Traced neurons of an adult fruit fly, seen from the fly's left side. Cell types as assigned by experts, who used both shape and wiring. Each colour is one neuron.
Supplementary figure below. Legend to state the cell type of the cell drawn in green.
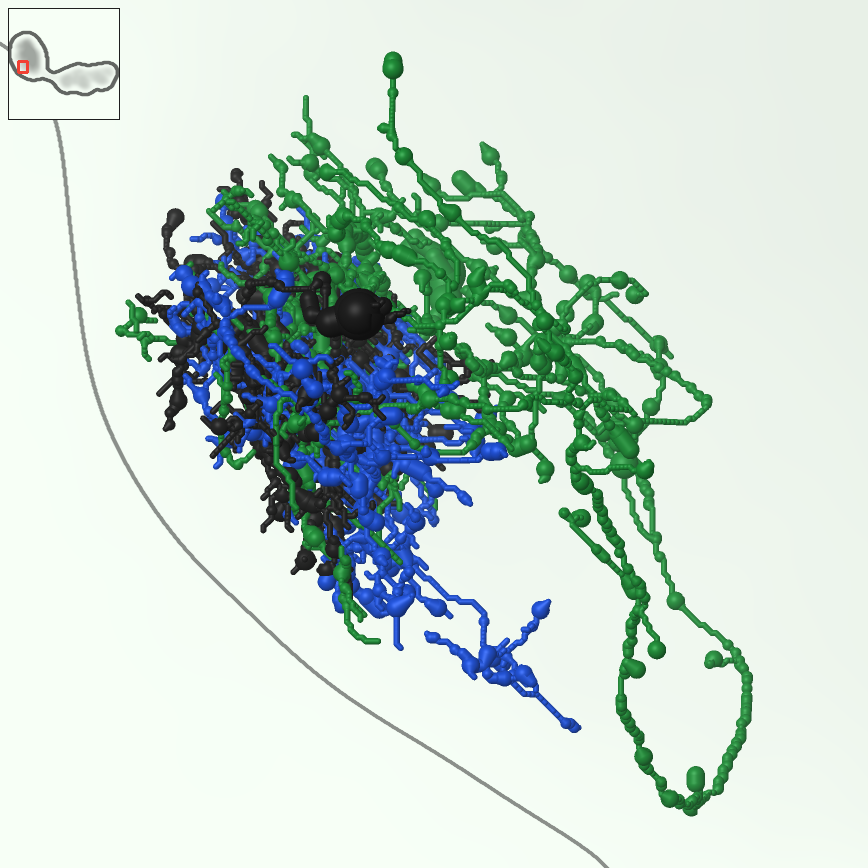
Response: GNG252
